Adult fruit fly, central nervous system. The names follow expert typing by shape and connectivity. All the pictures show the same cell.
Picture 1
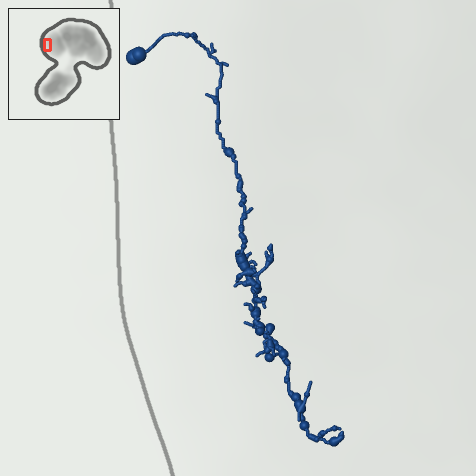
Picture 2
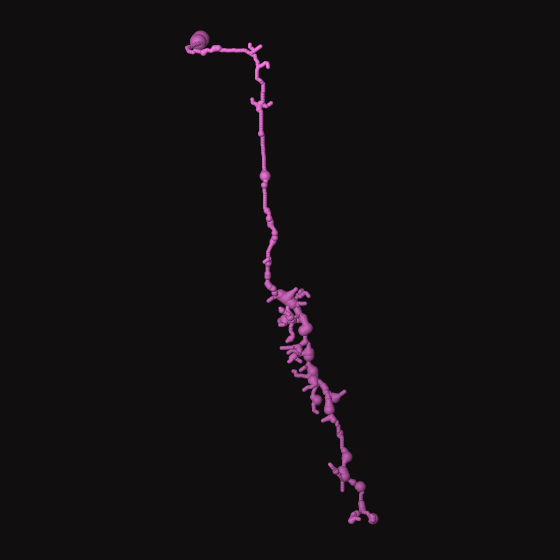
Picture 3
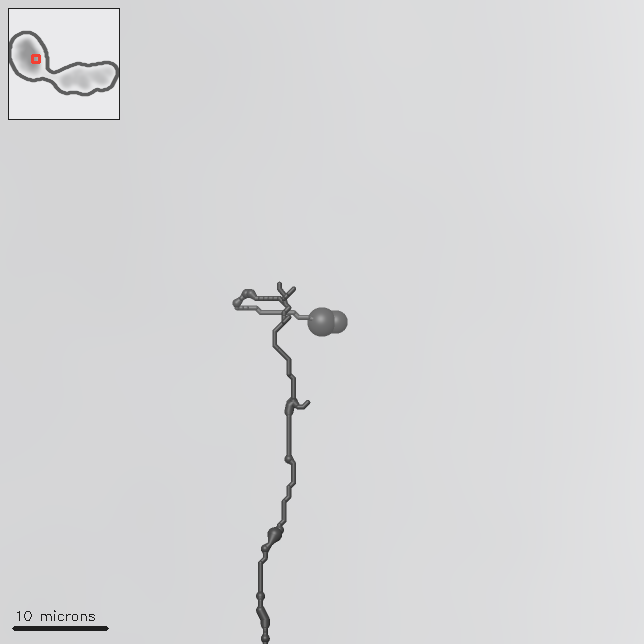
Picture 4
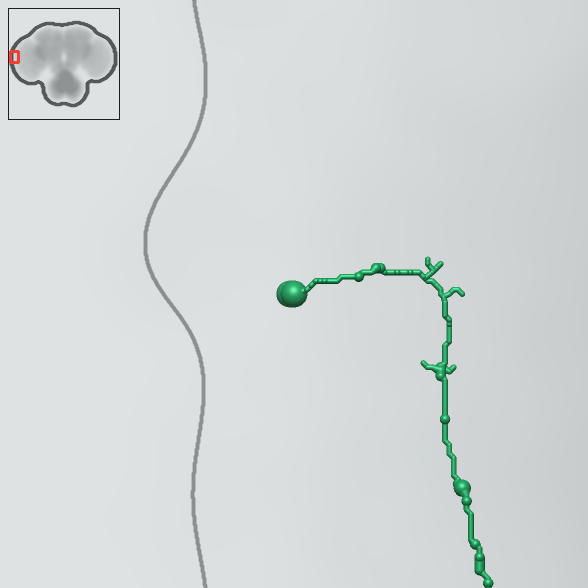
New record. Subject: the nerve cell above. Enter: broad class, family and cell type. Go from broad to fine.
optic-lobe intrinsic neuron; Dm; Dm3c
